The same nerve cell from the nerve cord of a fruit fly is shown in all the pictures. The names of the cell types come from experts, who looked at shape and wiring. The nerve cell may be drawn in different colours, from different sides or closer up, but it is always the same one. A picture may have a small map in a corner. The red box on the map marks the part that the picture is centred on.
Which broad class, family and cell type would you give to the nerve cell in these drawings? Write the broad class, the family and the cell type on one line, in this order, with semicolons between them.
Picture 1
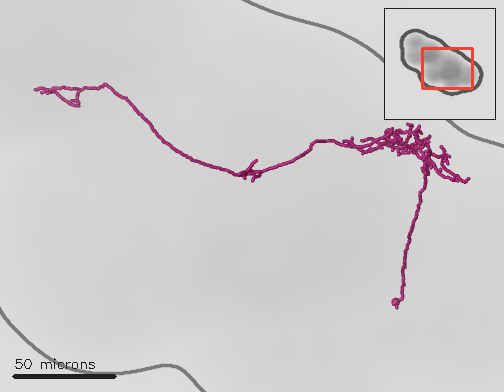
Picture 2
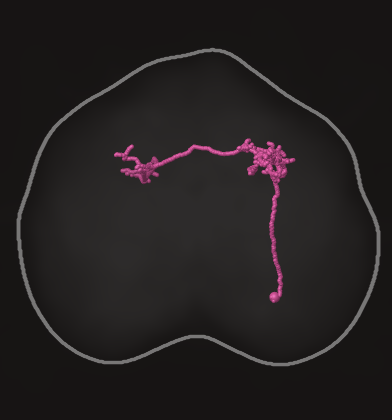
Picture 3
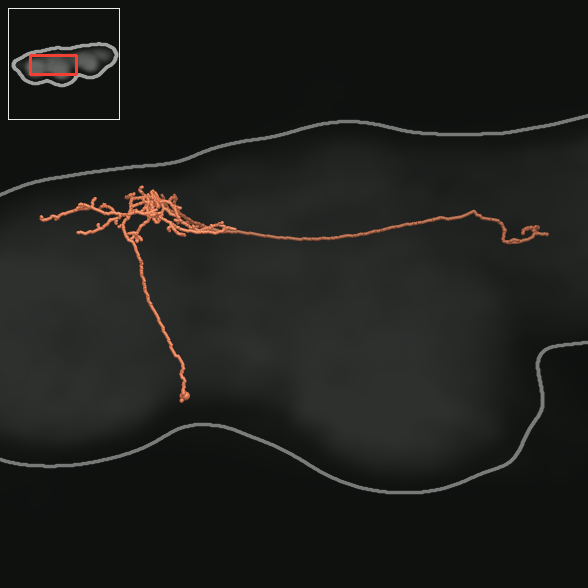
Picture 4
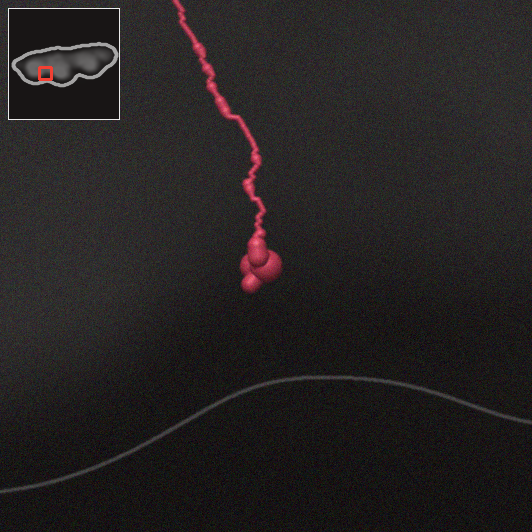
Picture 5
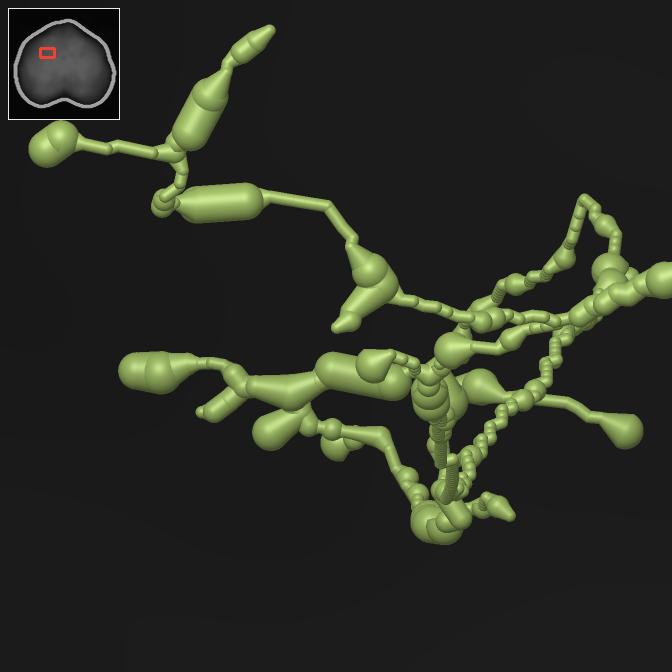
nerve-cord intrinsic neuron; hemilineage 06A; IN06A089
